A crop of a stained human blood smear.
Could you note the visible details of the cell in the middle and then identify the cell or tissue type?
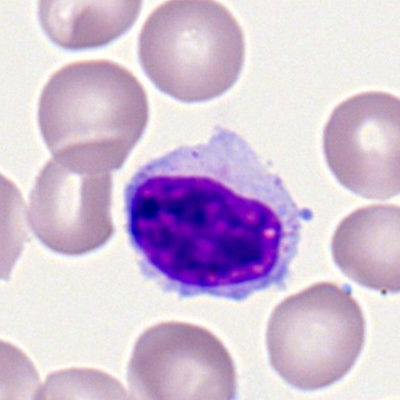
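Cytoplasm pale blue, with a few fine reddish-purple granules scattered through it. No vacuoles visible. Edge ragged, with fine projections. Cell: lymphocyte.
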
